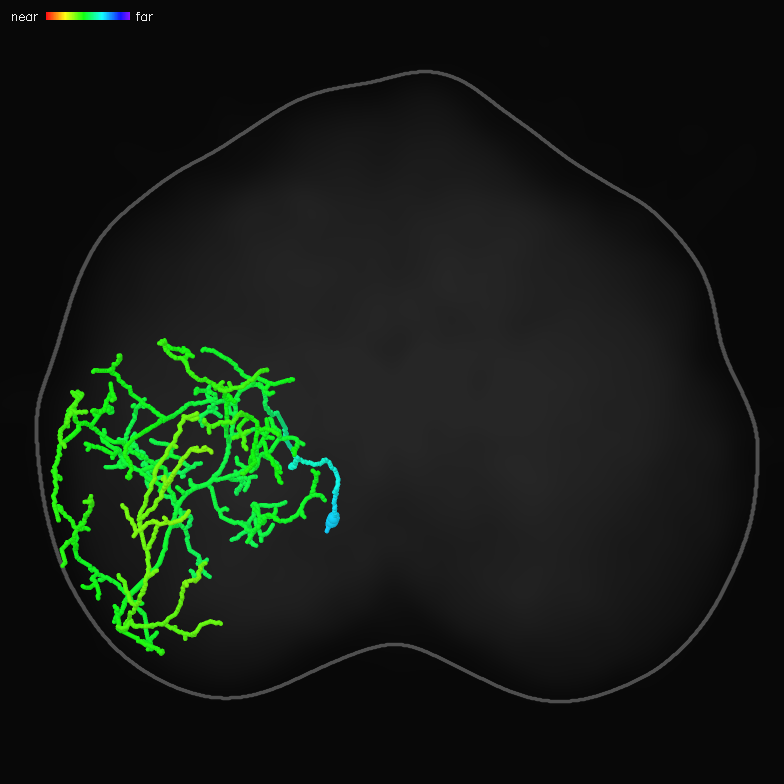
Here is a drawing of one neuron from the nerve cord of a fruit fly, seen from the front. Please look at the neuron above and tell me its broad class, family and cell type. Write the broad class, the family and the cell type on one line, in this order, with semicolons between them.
nerve-cord intrinsic neuron; hemilineage 03A; IN03A060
